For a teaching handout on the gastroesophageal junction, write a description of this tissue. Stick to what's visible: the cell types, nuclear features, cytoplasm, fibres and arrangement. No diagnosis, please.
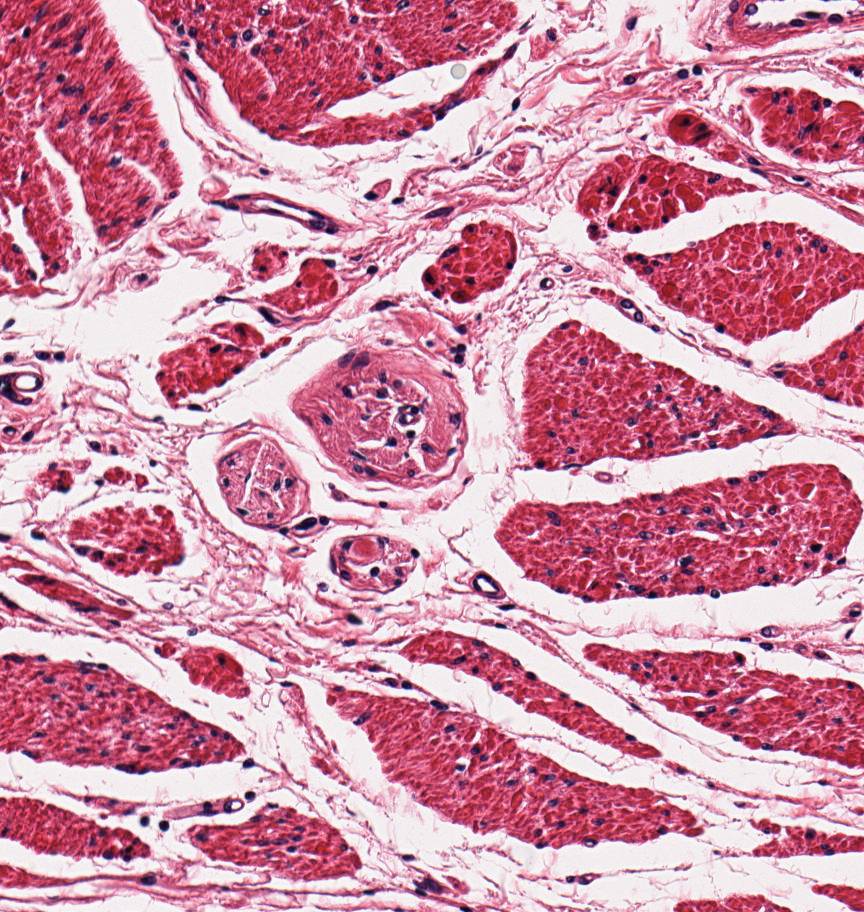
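Many separate smooth muscle bundles lie in loose connective tissue. Planes of section varied: many transverse, some oblique. Muscle cells: deeply eosinophilic cytoplasm, small centrally placed nuclei. Intervening connective tissue loose, pale, with scattered spindle-shaped nuclei.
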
